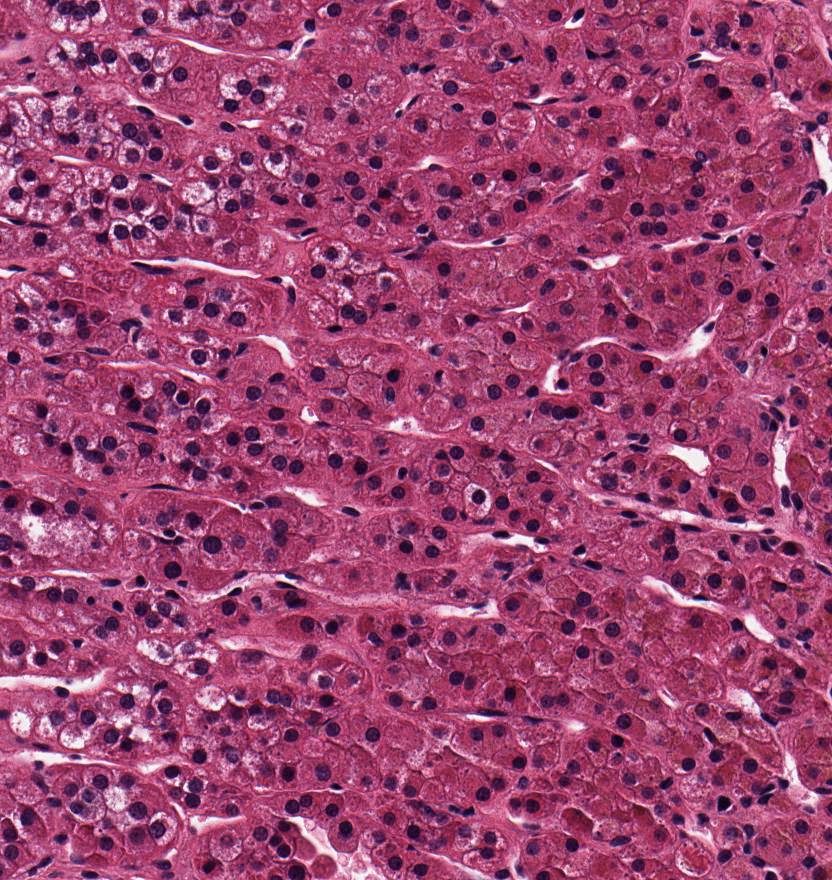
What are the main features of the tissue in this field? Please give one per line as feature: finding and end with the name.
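Left side: cells with pale, foamy, finely vacuolated cytoplasm
Right side: compact, deeply eosinophilic cytoplasm with granular brown pigment
Cell shape: polygonal, with distinct borders
Between cords: slit-like vascular spaces lined by flattened endothelial cells
Name: adrenal gland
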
